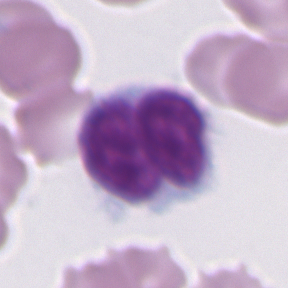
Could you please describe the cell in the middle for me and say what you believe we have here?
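Let me start with the nucleus: it fills most of the cell, and its chromatin looks dense and stains dark purple. Around it there's only a scant rim of pale blue cytoplasm. Looking at the lower edge, I can make out faint, wispy cytoplasmic projections extending from the cell. This is a hairy cell.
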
